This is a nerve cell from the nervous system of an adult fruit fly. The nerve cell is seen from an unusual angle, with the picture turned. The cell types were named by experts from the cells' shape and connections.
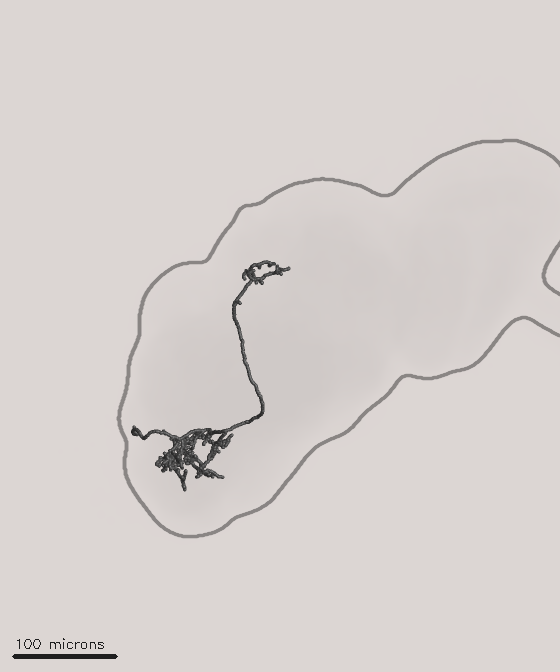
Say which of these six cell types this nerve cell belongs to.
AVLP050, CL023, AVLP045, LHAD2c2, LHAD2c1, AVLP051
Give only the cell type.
LHAD2c2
